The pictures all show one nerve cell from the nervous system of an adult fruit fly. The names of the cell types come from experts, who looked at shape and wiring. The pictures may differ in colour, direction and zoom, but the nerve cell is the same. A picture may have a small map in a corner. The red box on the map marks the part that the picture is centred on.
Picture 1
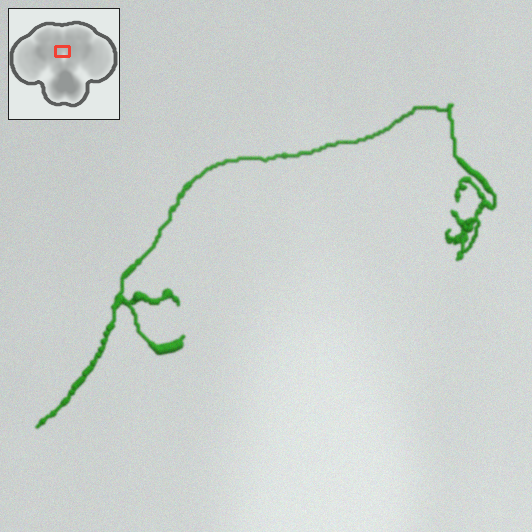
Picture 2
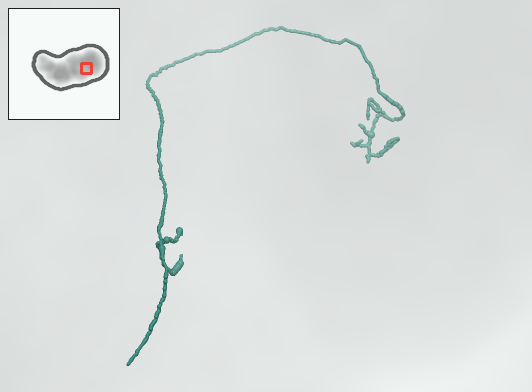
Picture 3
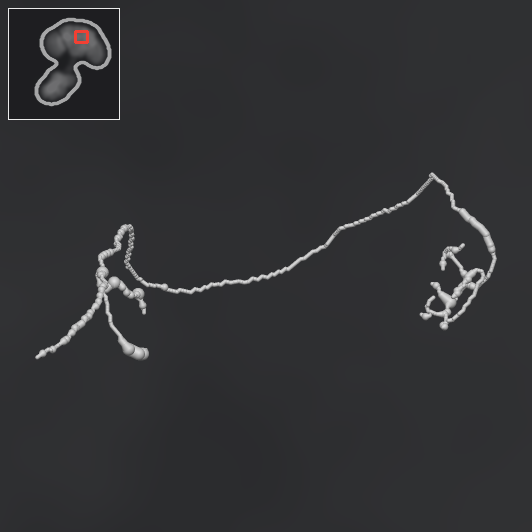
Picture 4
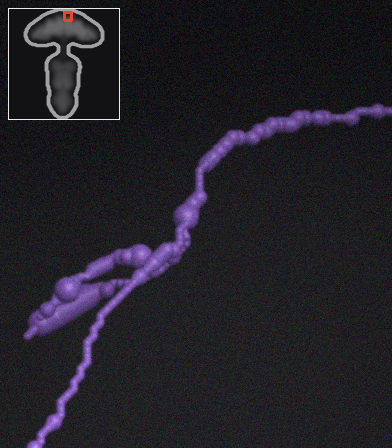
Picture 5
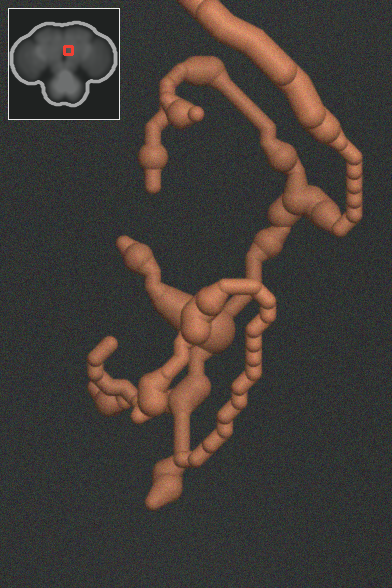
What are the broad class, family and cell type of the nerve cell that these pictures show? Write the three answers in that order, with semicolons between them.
sensory neuron entering the brain; class olfactory; ORN_DM5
